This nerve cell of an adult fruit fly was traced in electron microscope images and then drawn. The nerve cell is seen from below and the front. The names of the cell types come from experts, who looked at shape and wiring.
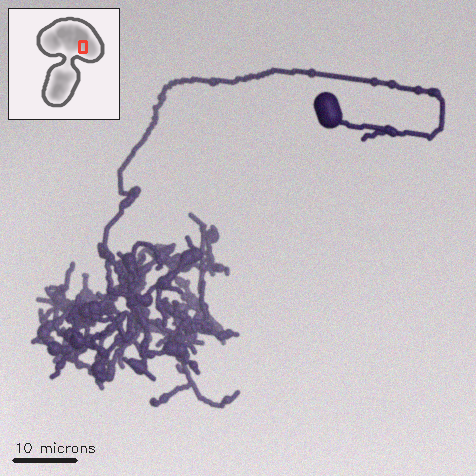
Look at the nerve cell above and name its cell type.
Li34b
